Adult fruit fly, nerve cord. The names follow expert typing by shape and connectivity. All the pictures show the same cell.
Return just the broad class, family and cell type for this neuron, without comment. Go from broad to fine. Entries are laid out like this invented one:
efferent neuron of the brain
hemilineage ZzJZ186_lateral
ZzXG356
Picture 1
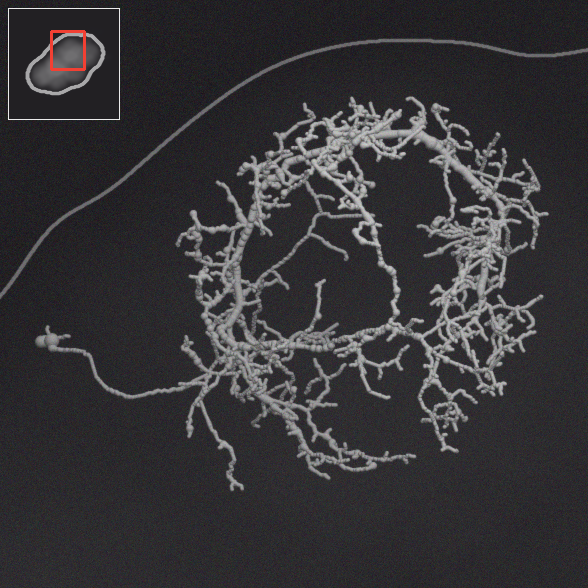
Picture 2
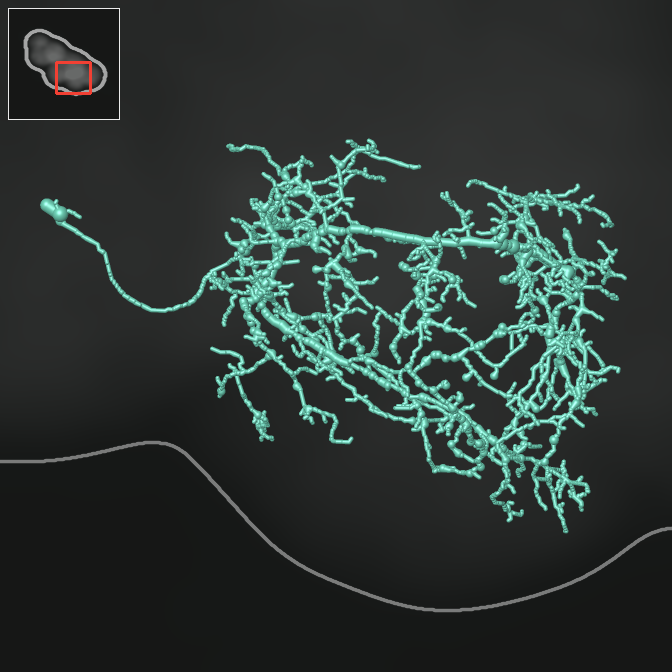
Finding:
nerve-cord intrinsic neuron
hemilineage 03A
IN03A017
